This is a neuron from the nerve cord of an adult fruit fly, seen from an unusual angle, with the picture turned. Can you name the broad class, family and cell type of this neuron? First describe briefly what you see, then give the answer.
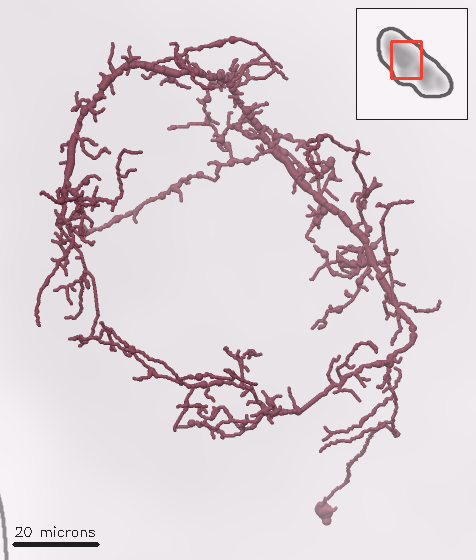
By the scale bar it is about 120 microns tall in this view. More than a hundred branch ends can be seen. This is a nerve-cord intrinsic neuron. Its family is hemilineage 03A. Its cell type is IN03A074.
